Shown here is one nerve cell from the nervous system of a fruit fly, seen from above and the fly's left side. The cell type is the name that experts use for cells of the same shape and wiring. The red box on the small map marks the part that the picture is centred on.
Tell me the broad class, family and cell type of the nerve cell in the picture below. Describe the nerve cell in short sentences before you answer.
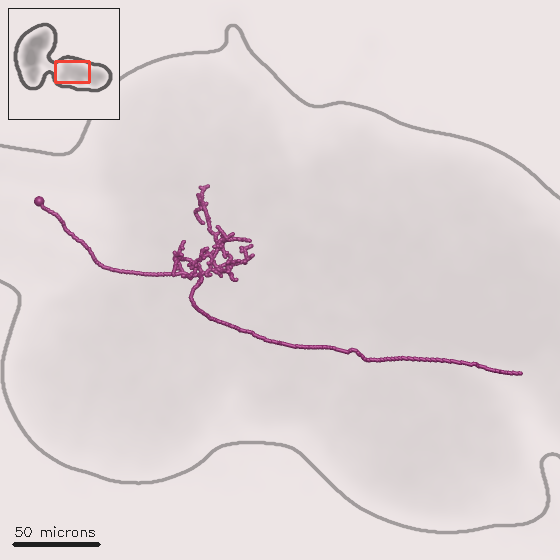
From left to right in the picture it spans about 300 microns. In this view it is more than twice as wide as it is tall. It is a nerve-cord intrinsic neuron. The family is hemilineage 10B. It is of cell type IN10B055.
